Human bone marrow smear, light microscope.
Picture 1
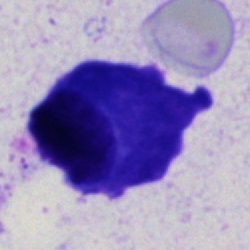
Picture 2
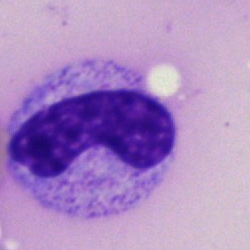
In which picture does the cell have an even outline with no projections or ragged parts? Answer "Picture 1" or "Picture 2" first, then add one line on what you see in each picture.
Picture 2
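In picture 1: The cell outline is irregular, with an uneven, bumpy border.
In picture 2: The cell outline is roughly round with a smooth edge.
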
